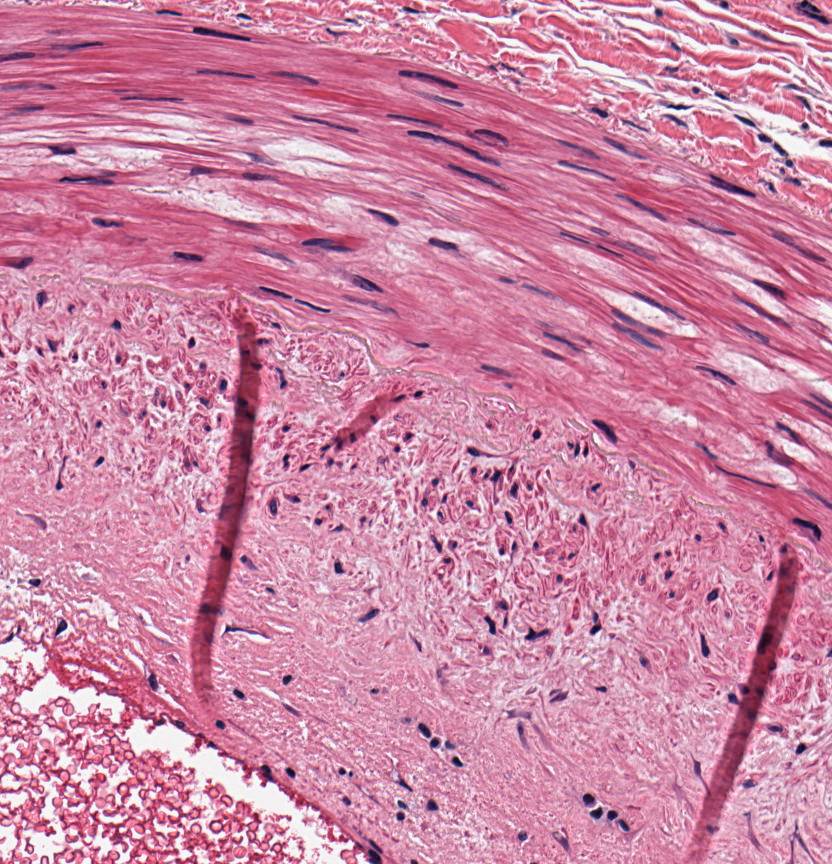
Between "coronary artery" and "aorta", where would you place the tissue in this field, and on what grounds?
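It is coronary artery. Band curving across upper field: smooth muscle cells with elongated dark nuclei, running parallel.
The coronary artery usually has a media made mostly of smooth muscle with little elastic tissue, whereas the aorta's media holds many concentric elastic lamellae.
Lumen at lower left packed with red blood cells lacking nuclei. Thin wavy line separates the band from a broad pale layer of loose, finely fibrillar pink tissue lying between it and the lumen.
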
